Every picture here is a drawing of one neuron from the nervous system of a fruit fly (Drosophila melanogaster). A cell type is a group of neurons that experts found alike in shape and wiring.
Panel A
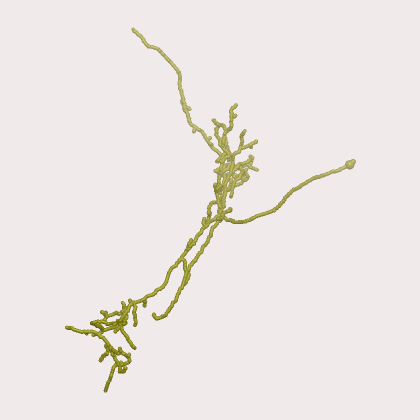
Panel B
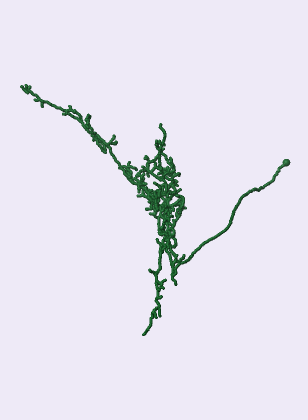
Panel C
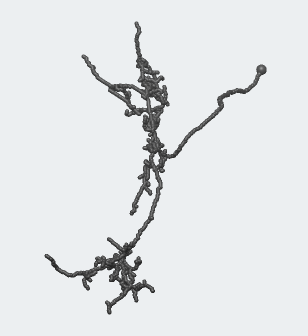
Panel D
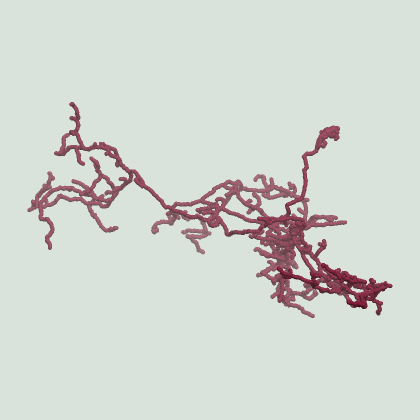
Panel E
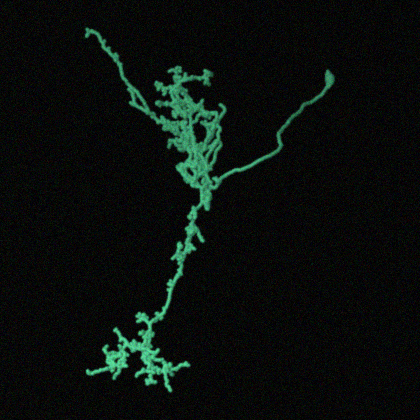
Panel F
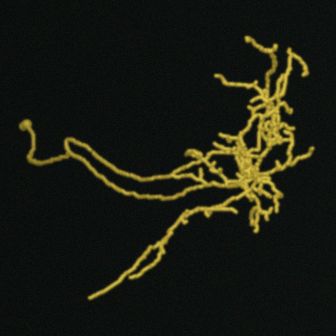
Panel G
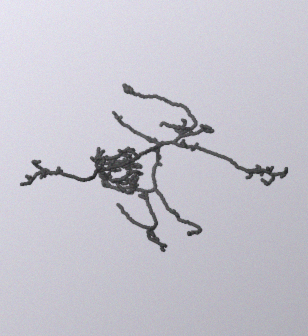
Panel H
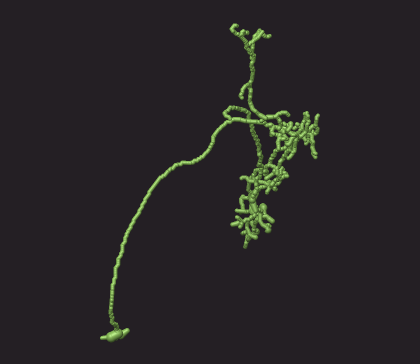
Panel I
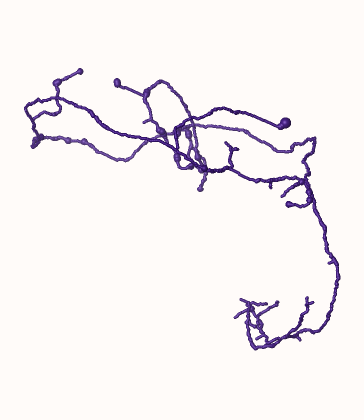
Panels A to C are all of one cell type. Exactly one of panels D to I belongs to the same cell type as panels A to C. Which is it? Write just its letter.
E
